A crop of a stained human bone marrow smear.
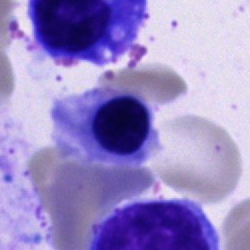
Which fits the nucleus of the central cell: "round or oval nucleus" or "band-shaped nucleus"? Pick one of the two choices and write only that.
Round or oval nucleus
